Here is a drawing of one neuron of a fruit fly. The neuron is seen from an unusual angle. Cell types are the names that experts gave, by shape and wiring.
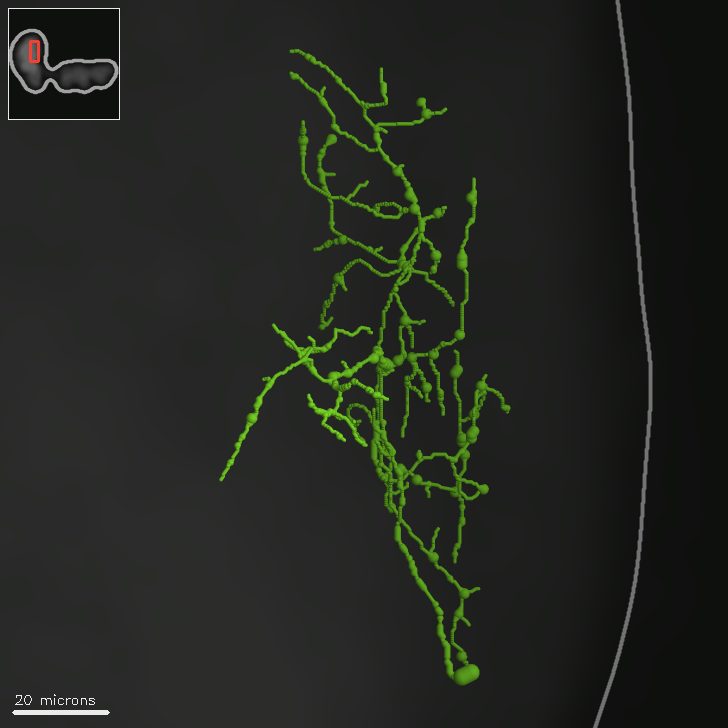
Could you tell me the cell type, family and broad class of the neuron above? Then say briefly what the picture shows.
It is of cell type LT70. The family is LT. Its broad class is visual centrifugal neuron. By the scale bar it is about 130 microns tall in this view. The picture shows dozens of branch ends.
